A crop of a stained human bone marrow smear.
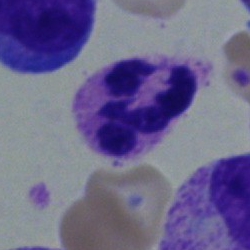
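Segmented neutrophil with dark purple, densely condensed chromatin. Fine pinkish-purple granules fill the cytoplasm. At the centre, the nuclear lobes enclose a pale pink area. Along the upper right, the margin is ragged, with small granular bits at the edge.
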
